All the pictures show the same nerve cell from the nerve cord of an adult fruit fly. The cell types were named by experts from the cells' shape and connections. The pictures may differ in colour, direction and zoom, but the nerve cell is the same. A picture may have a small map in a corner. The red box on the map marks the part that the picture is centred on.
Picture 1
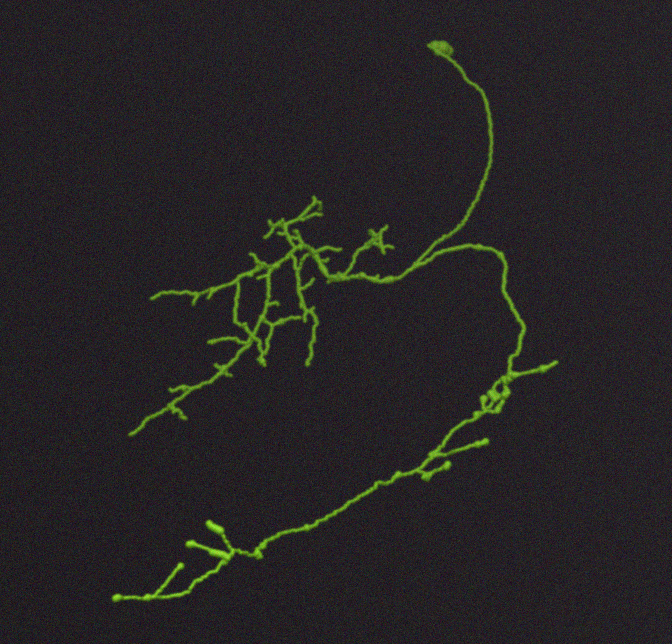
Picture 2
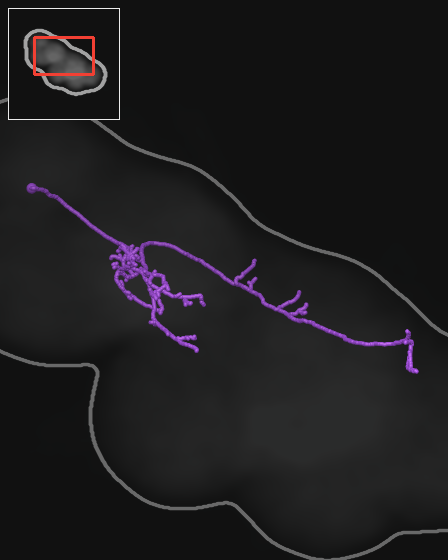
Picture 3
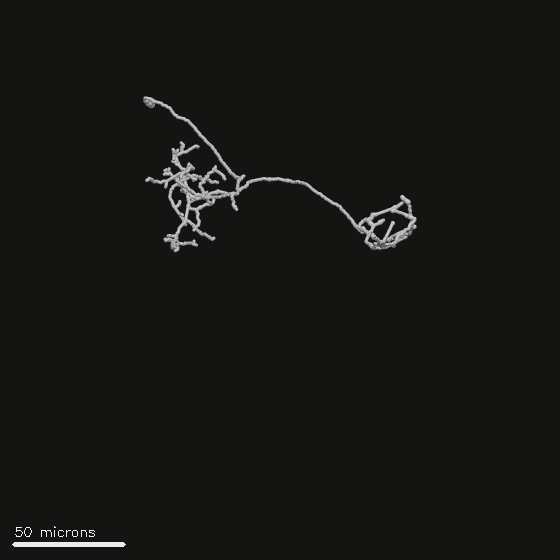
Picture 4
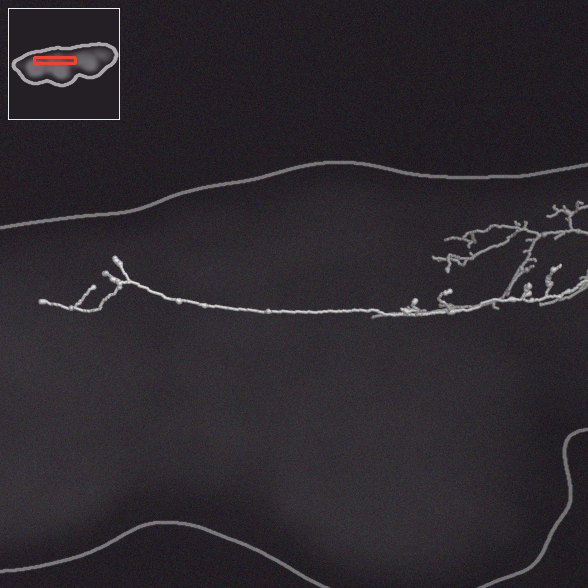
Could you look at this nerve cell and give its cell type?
IN07B087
